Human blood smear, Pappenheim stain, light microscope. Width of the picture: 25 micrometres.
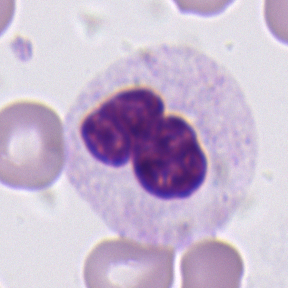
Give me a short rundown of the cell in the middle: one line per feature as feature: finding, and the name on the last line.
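Outline: round and smooth
Nuclear lobes: two, lined up from upper left to lower right
Chromatin: dense, dark purple, a few small paler spots
Cytoplasm: no vacuoles seen
Name: segmented neutrophil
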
